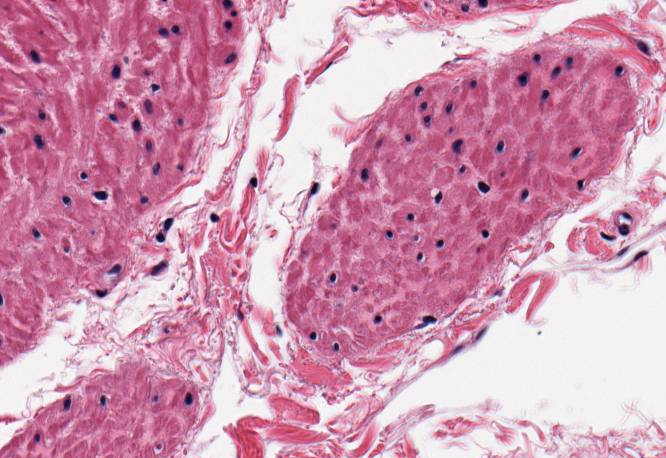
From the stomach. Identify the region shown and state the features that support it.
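The field shows smooth muscle. Three muscle bundles lie at centre-right (large, oval), upper left and lower left. Wavy pink collagen strands of loose connective tissue separate them; no epithelium is present. Dark, round to oval nuclei lie centrally in individual fibre profiles.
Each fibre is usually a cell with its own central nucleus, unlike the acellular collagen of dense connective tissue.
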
